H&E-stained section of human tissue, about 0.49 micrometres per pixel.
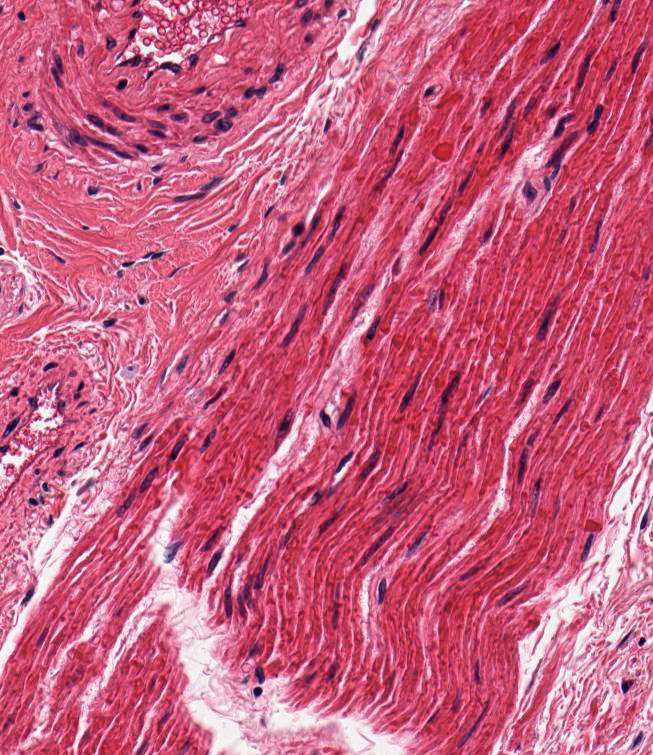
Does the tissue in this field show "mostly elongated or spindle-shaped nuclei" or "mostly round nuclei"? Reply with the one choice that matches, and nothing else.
Mostly elongated or spindle-shaped nuclei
